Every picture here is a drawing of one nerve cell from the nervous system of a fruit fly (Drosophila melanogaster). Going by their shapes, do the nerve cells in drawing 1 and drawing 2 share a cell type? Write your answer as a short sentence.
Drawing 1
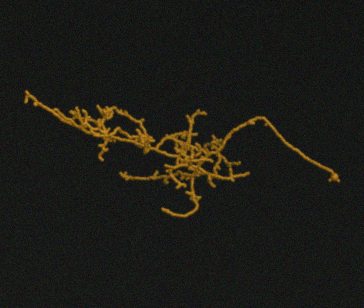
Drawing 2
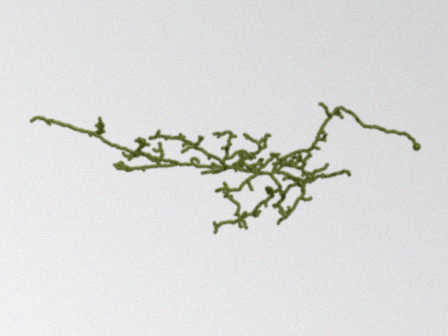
They are of the same cell type.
